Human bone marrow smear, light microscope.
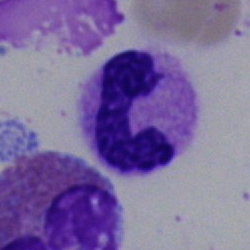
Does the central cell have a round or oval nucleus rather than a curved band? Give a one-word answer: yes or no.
No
